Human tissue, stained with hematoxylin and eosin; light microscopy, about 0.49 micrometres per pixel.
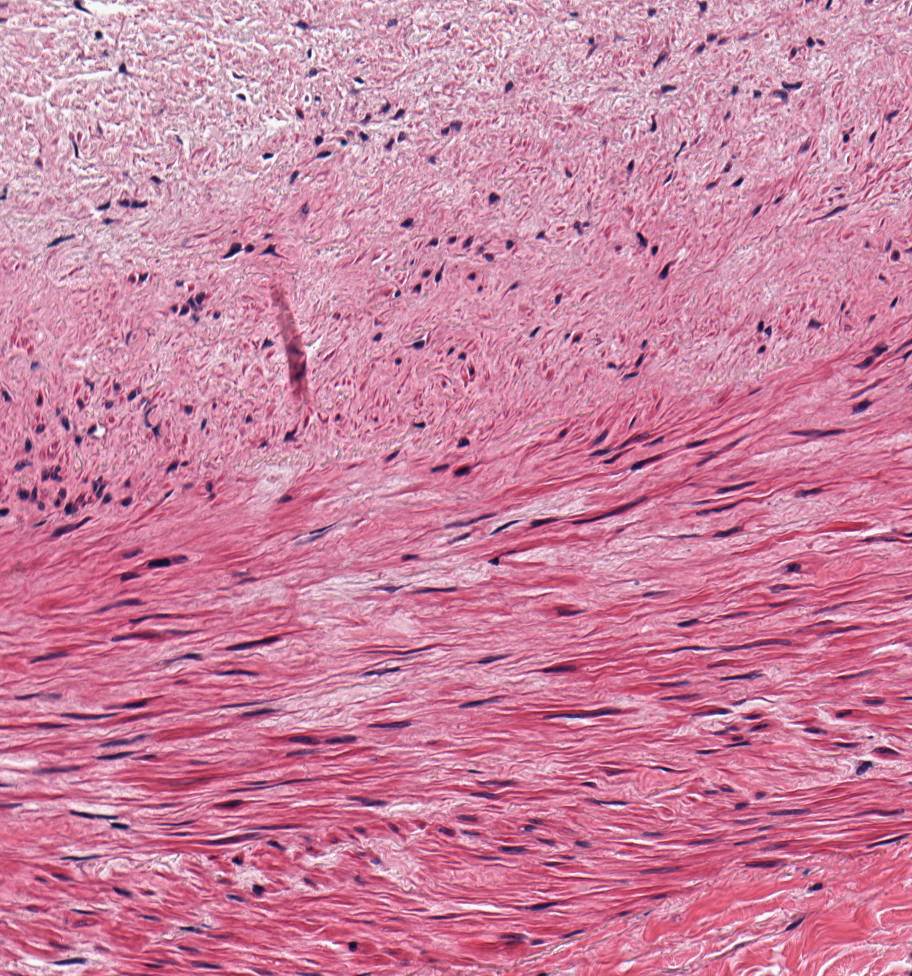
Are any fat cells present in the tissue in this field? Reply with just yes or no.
No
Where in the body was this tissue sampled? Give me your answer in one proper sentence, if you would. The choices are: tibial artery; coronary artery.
From the coronary artery was taken the tissue in this section.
